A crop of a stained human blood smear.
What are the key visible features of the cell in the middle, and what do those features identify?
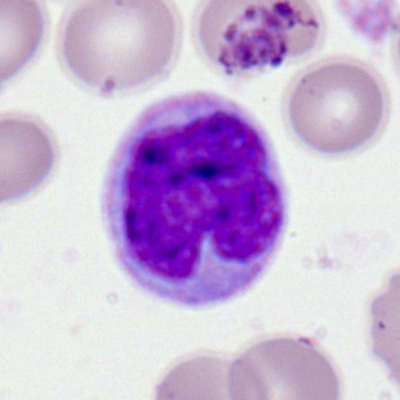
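The nucleus occupies most of the cell, and a narrow cleft cuts into it from its lower edge. Around it lies a pale lavender-grey rim of cytoplasm, broadest beneath the nucleus. This is a monocyte.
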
